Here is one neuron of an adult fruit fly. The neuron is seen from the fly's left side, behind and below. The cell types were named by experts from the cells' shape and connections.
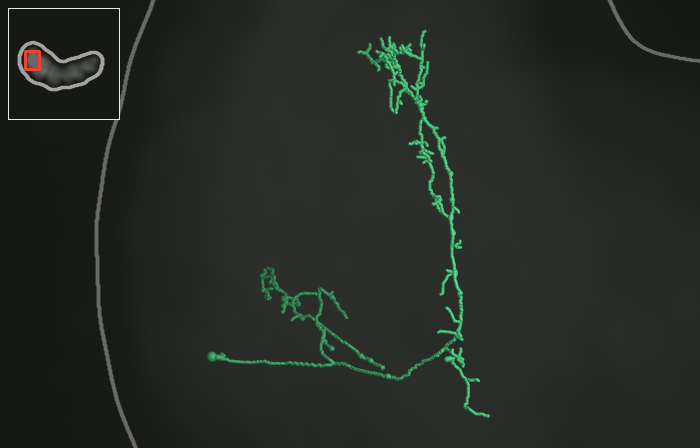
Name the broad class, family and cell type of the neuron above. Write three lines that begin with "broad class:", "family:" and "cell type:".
broad class: central-brain intrinsic neuron
family: hemilineage LALa1_posterior
cell type: CB2713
